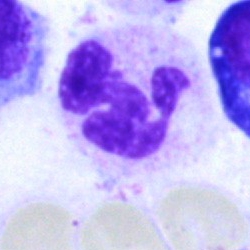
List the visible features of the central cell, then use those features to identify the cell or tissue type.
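Bent and divided into several lobes, the nucleus has its segments linked by narrower parts. Its chromatin is dense and coarsely clumped. Plentiful pale cytoplasm with a faint pinkish tint surrounds it and holds fine, small pink-violet granules. This is a segmented neutrophil.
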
